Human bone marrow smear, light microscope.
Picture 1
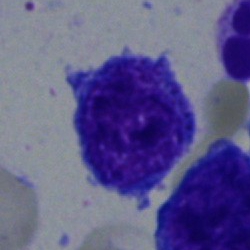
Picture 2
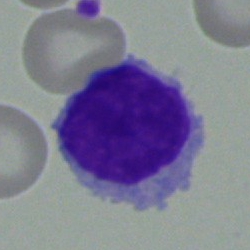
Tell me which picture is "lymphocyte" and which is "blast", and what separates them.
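Blast is picture 1, lymphocyte is picture 2. Look at the chromatin first: in the blast it's finely stippled rather than clumped, while in the lymphocyte it stains dark purple and looks dense throughout the nucleus.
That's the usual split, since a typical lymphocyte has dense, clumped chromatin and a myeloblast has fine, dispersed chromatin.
The cytoplasm colour differs too: deep blue in the blast, pale lilac-blue in the lymphocyte. The blast's edge is ragged and uneven, with small pointed projections sticking out from the top. Its cytoplasm is just a thin rim around the nucleus, whereas the lymphocyte's rim is broadest along the lower right side.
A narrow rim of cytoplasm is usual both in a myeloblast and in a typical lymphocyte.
Neither cell shows distinct granules in the cytoplasm, and there's no distinct nucleolus in the lymphocyte's nucleus.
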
